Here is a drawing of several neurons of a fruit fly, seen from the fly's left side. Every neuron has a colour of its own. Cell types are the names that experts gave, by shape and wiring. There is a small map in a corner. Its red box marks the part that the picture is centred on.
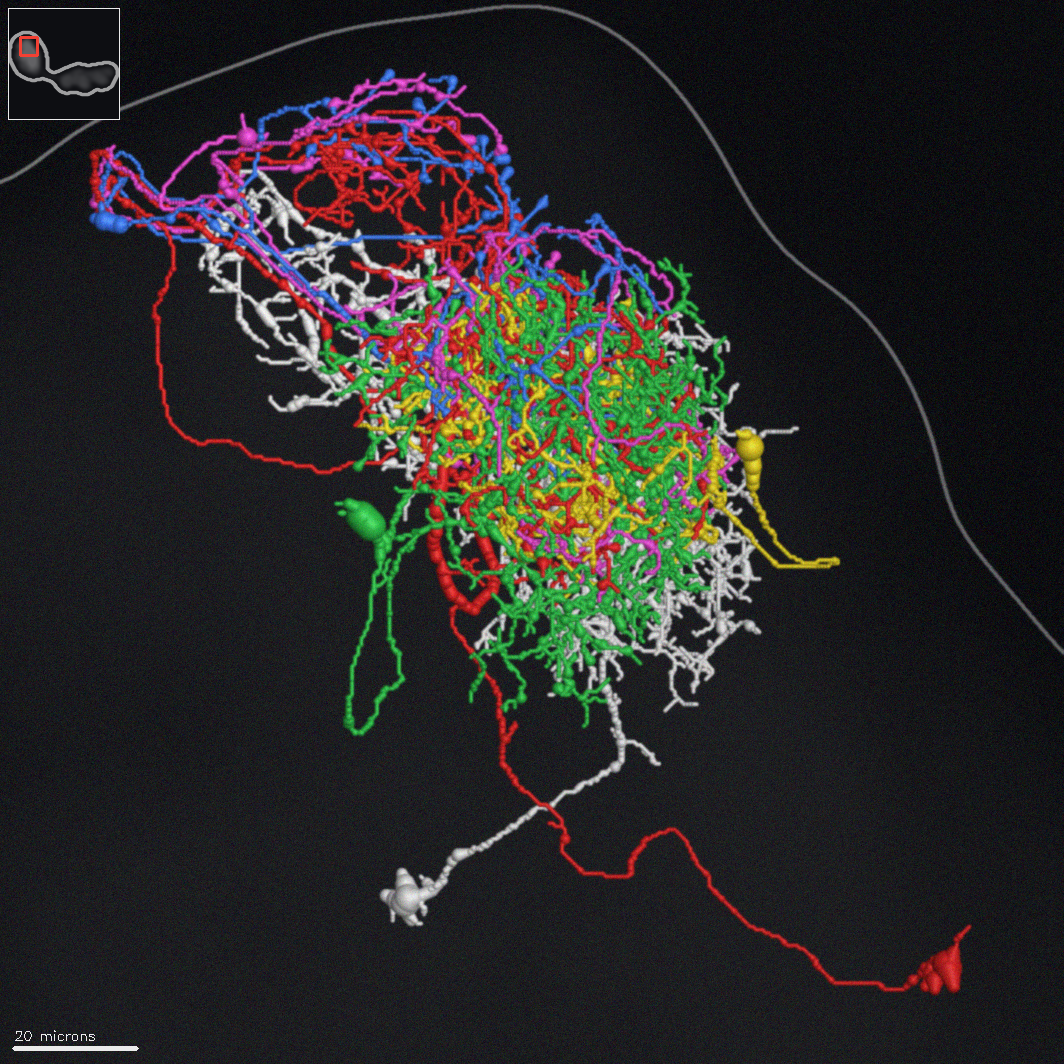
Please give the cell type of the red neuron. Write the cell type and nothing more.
LHPV7b1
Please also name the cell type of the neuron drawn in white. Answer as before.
LHAV3k1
